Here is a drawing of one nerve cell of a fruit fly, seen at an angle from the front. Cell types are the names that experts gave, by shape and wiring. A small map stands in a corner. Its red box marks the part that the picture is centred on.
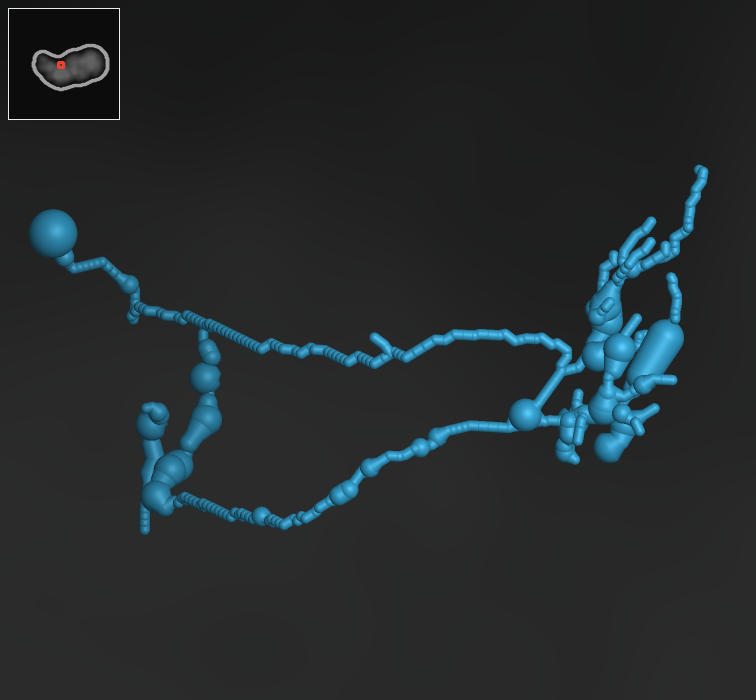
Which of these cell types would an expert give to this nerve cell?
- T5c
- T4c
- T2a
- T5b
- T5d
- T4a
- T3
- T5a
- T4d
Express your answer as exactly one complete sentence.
The cell type of this nerve cell is T5d.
